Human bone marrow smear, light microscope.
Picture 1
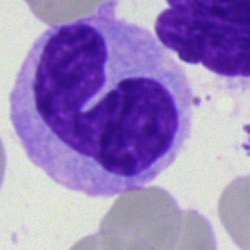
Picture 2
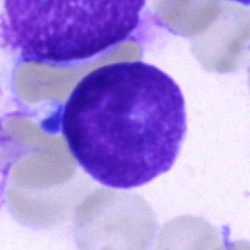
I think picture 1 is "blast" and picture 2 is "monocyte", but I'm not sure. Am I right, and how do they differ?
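Of the two, the monocyte is in picture 1 and the blast in picture 2. Outline: round in the monocyte, round and smooth in the blast. Nucleus: the monocyte's is kidney-shaped, with a deep narrow cleft entering from the top, and no nucleoli are visible in it.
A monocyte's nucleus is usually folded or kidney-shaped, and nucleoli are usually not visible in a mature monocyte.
Chromatin: dense and dark purple in both, somewhat clumped in the monocyte and faintly mottled with paler areas in the blast. Cytoplasm: pale lilac without vacuoles in the monocyte, and so scant in the blast that it is barely visible around the nucleus.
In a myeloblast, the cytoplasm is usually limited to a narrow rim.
Granules and vacuoles: none are seen in the blast.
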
